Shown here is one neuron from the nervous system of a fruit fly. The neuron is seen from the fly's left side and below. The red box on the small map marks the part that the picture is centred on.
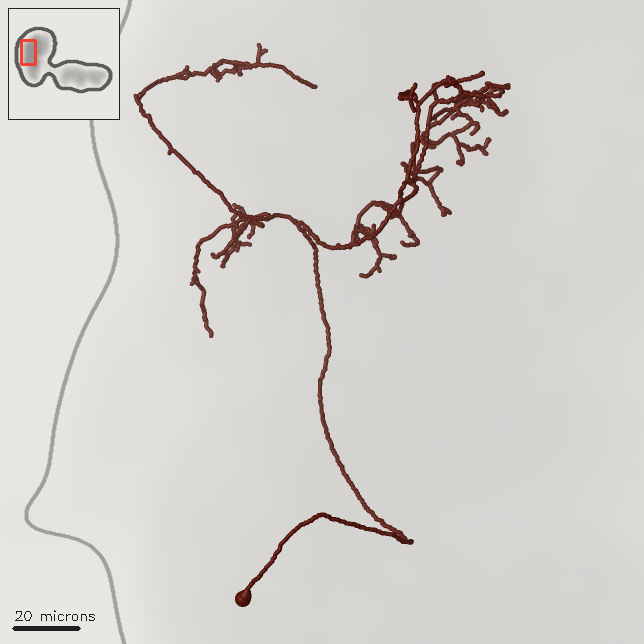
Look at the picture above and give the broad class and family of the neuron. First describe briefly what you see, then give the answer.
The cell body is at the bottom of the picture. By the scale bar it is about 170 microns tall in this view. The picture shows dozens of branch ends. This is a central-brain intrinsic neuron. Its family is hemilineage LALv1_dorsal.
